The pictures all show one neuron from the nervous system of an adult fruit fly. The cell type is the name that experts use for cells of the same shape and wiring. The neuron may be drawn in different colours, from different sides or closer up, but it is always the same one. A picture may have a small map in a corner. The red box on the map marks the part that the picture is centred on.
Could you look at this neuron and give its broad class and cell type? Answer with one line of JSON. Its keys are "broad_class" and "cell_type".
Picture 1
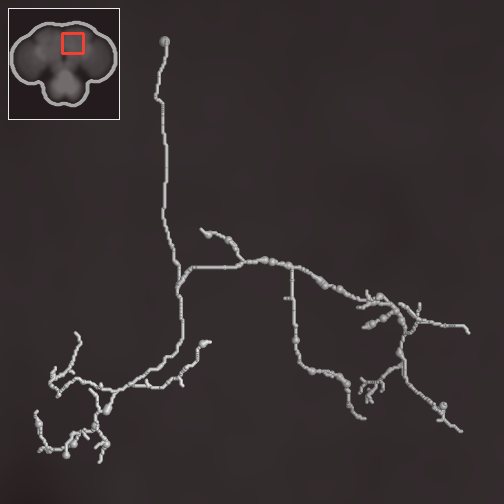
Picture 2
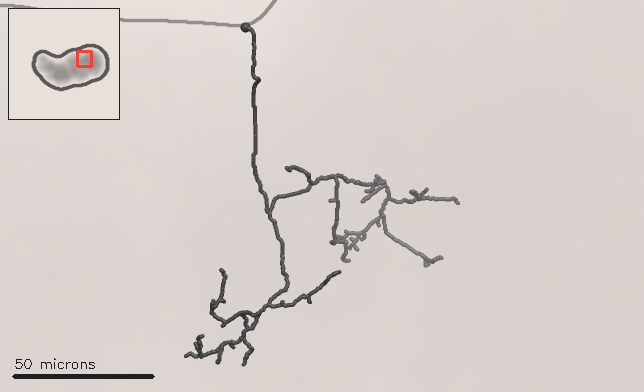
{"broad_class": "central-brain intrinsic neuron", "cell_type": "CB1330"}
